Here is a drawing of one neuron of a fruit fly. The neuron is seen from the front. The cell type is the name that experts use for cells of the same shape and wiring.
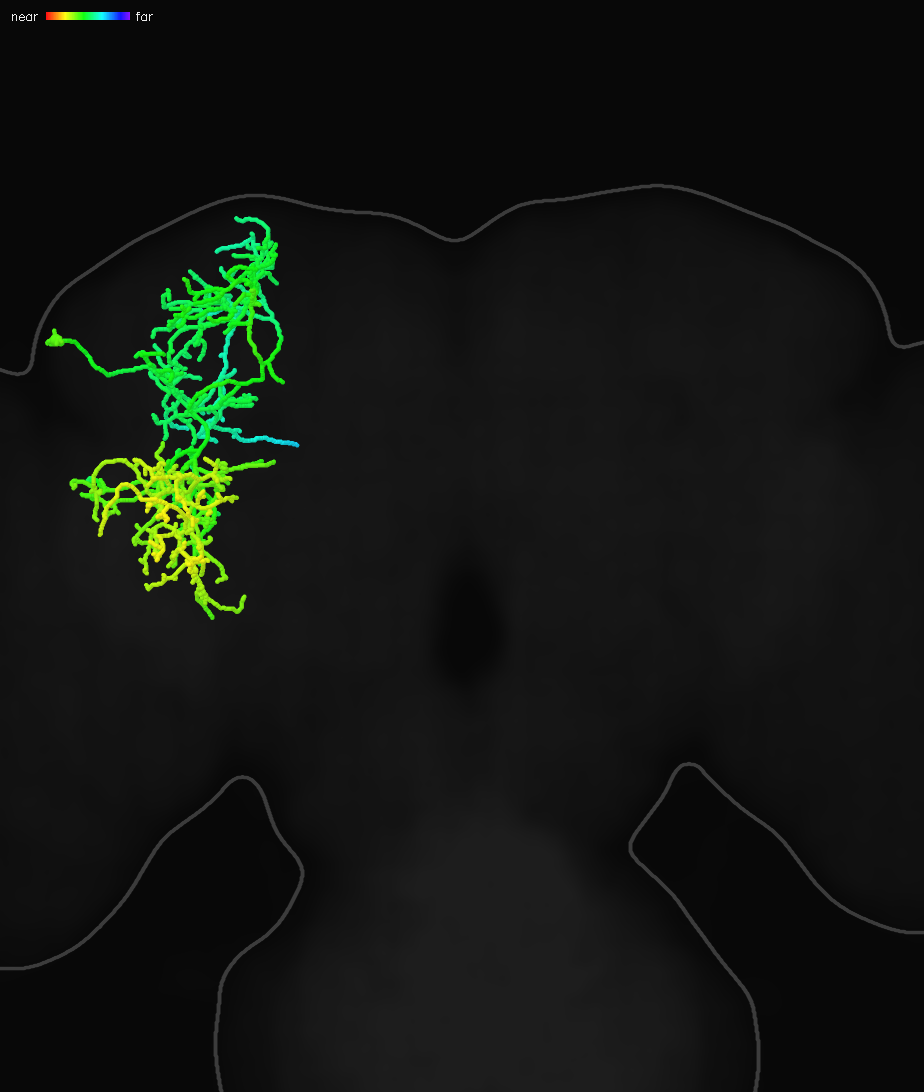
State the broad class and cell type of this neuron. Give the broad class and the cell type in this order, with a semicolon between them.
central-brain intrinsic neuron; AVLP024_a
